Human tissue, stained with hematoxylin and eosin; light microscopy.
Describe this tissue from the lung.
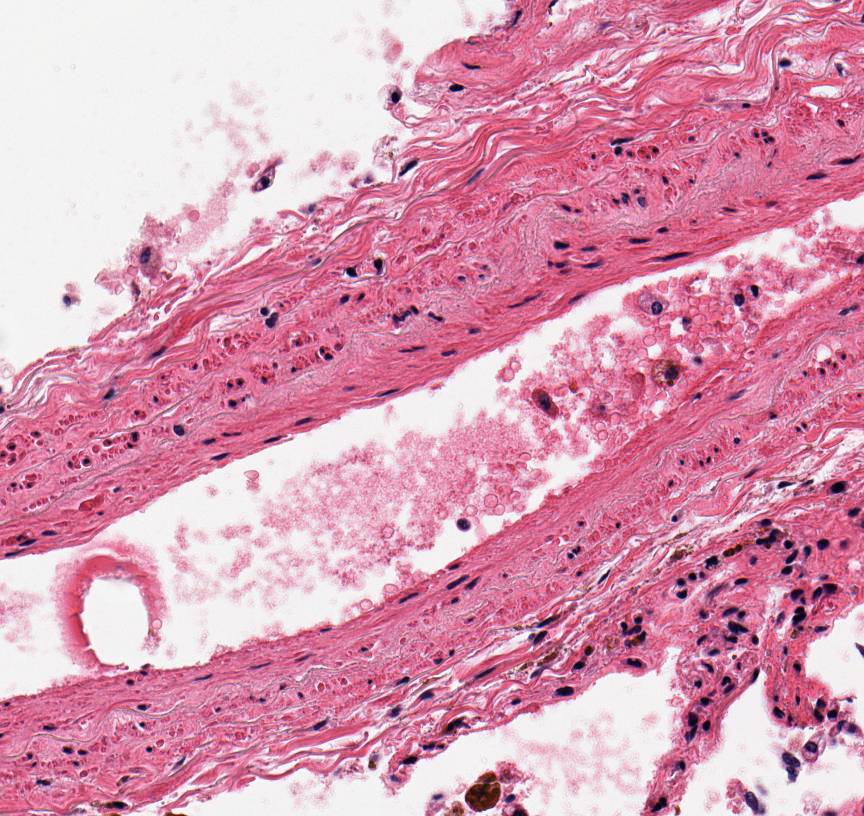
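Two parallel bands of fibrous wall tissue run diagonally, lower left to upper right, with an open lumen between them. Wavy eosinophilic collagen fibres follow their length, most prominent along the upper band's upper edge. Dark elongated spindle-shaped nuclei align with both bands' long axis.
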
